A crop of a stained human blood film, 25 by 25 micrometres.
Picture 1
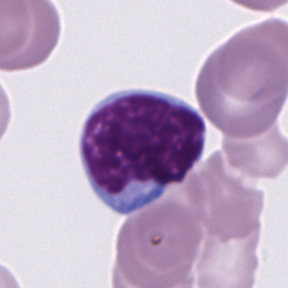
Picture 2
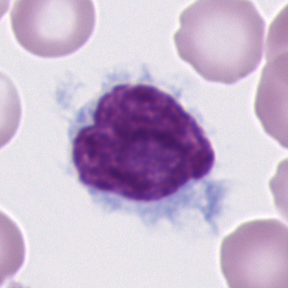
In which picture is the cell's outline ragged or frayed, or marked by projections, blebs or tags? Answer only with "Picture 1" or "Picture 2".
Picture 2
